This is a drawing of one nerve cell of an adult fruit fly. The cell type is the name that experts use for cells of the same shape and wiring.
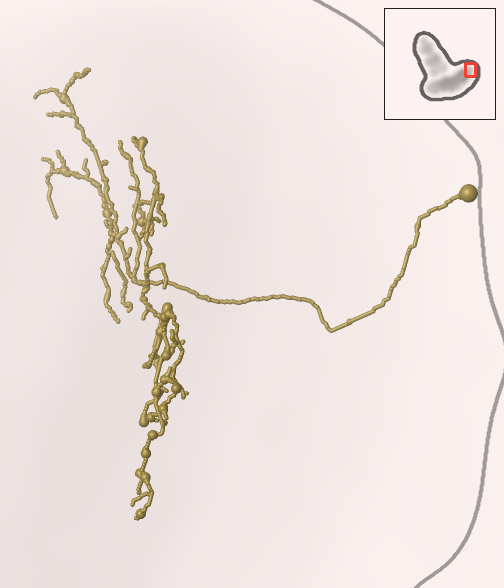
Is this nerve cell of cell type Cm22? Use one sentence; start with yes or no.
No, this nerve cell is one of another cell type, not one of Cm22.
